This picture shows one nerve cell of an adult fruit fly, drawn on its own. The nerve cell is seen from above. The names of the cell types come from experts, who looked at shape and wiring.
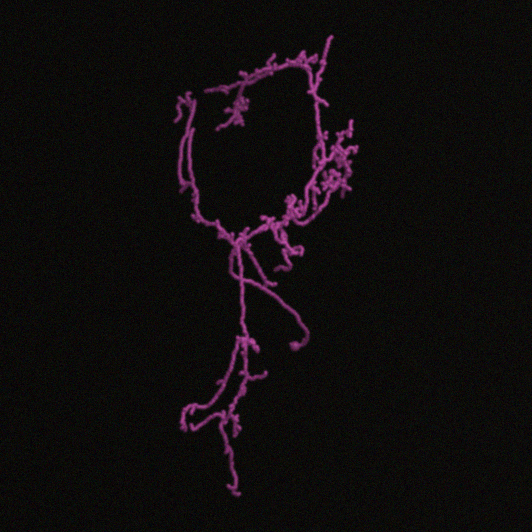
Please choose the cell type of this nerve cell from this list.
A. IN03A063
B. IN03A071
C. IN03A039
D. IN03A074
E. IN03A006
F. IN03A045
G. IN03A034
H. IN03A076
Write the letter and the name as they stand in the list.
D. IN03A074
